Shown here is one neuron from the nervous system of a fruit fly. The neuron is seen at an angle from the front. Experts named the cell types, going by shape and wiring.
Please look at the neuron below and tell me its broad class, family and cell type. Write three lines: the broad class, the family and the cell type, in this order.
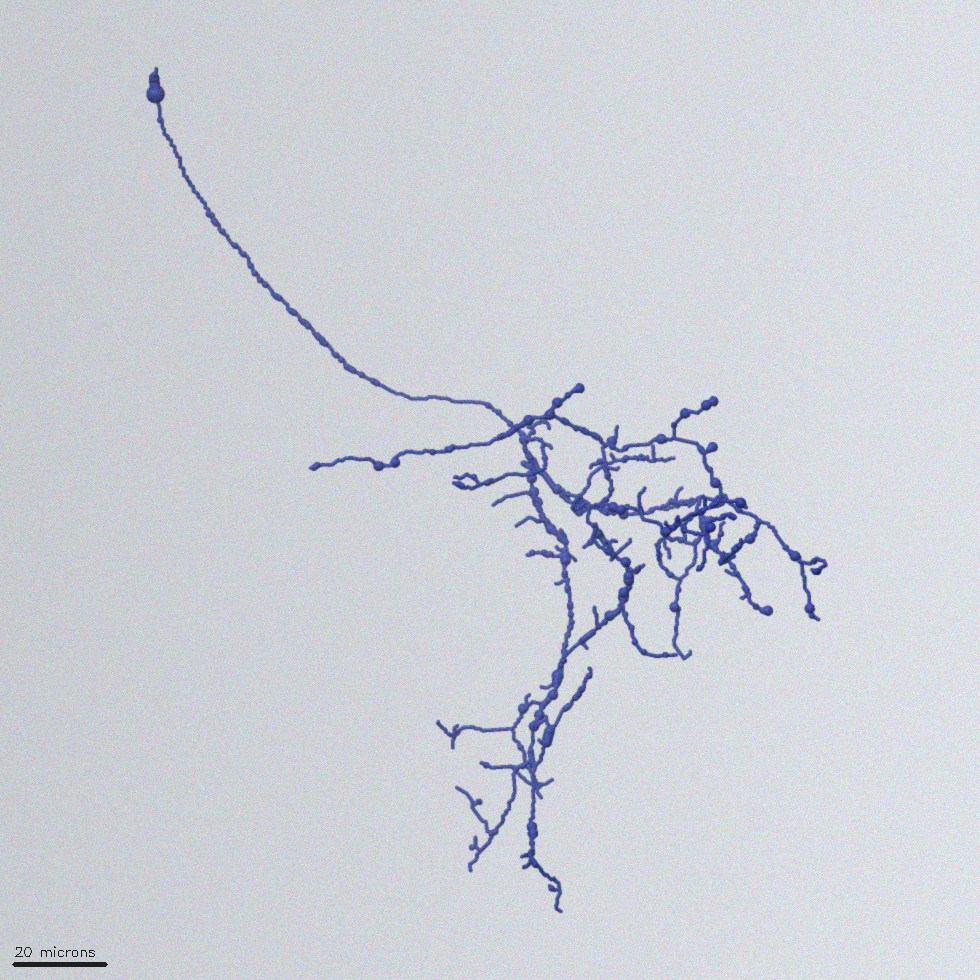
central-brain intrinsic neuron
hemilineage LHl4_posterior
PLP099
